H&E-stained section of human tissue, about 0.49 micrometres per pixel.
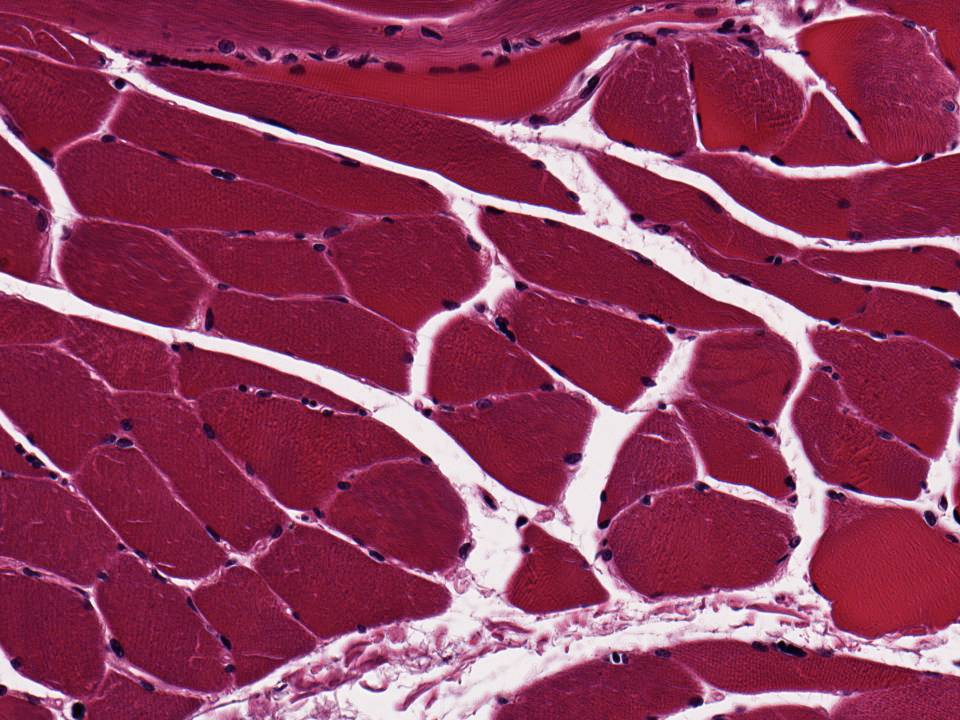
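Skeletal muscle in a haematoxylin and eosin stained section. First, the nuclei of the muscle fibres are dark and flattened, lying at the fibre edges just beneath the cell membrane. Next, loose connective tissue with wavy pink fibres lies between fascicles in the lower centre of the field. Fat cells are absent throughout. Lastly, empty white clefts separate many fibres and fascicles, consistent with shrinkage during processing.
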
